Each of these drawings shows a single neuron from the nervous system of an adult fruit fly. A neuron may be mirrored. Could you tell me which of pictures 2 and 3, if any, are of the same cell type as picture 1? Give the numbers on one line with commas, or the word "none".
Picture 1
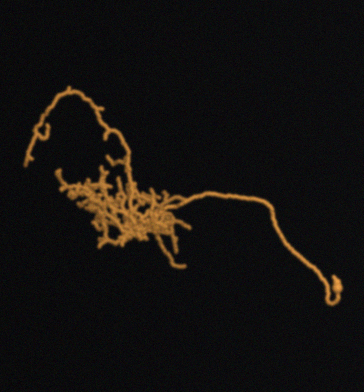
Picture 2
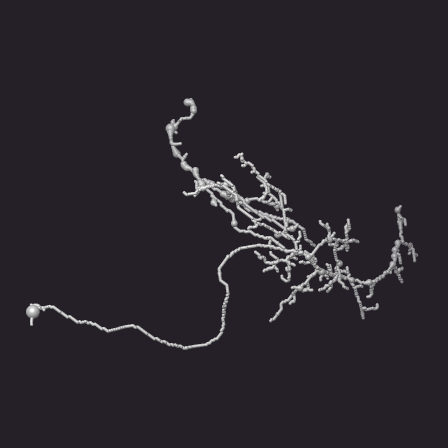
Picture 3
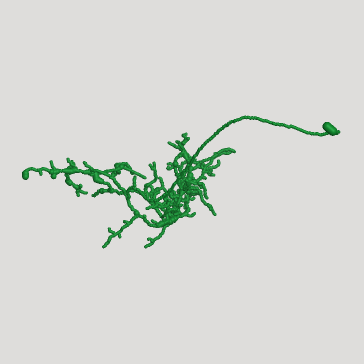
none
